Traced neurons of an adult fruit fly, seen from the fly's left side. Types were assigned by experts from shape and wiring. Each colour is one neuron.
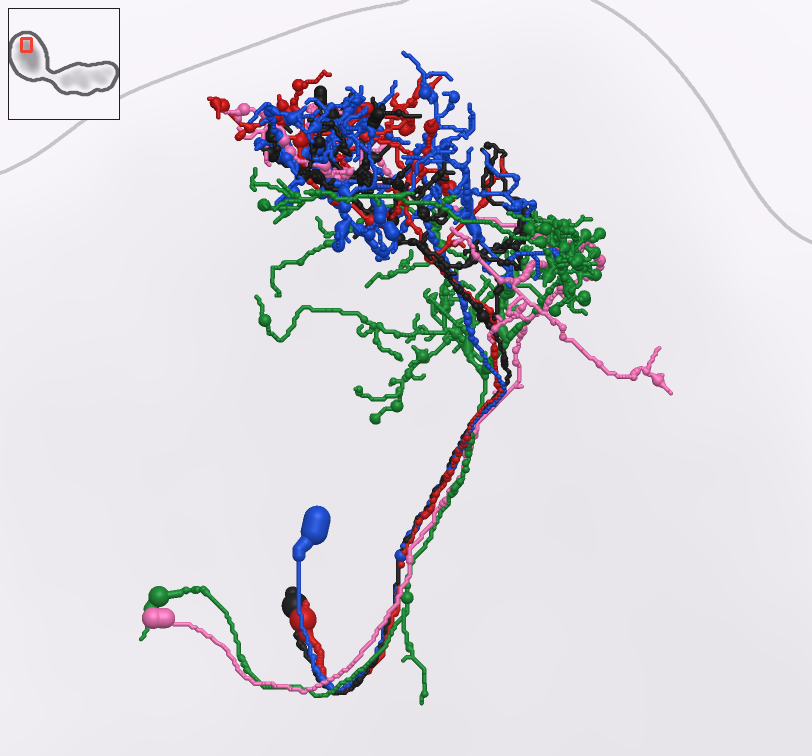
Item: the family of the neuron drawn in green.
hemilineage SLPal5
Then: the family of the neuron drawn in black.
hemilineage SIPa1_ventral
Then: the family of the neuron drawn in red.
hemilineage SIPa1_ventral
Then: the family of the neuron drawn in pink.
hemilineage SLPal5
